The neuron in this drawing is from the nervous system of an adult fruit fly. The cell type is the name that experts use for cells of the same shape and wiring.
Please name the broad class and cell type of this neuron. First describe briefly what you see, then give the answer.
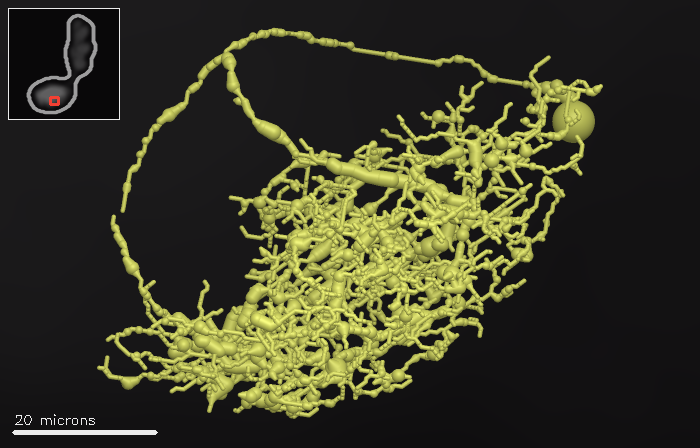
The cell body can be seen at the upper right of the picture. From left to right in the picture it spans about 70 microns. More than a hundred branch ends can be seen. This is a central-brain intrinsic neuron. Its cell type is AVLP400.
